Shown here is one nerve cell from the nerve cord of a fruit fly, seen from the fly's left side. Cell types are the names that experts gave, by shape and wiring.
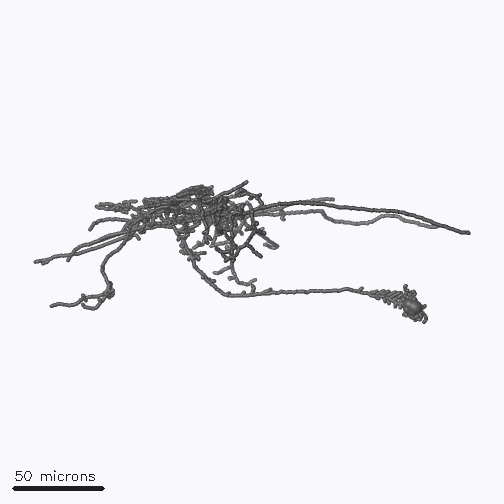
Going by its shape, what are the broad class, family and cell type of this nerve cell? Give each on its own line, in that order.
efferent neuron of the nerve cord
hemilineage 00B
EN00B017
